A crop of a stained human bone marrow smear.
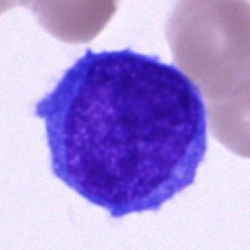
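Blast, the central cell of a stained human bone marrow smear. Its outline is roughly round but slightly irregular and bumpy, with small blunt projections from the edge, clearest at the left and top. The chromatin is finely granular and evenly spread, without coarse dark clumps. A narrow rim of deep blue cytoplasm surrounds the nucleus.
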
